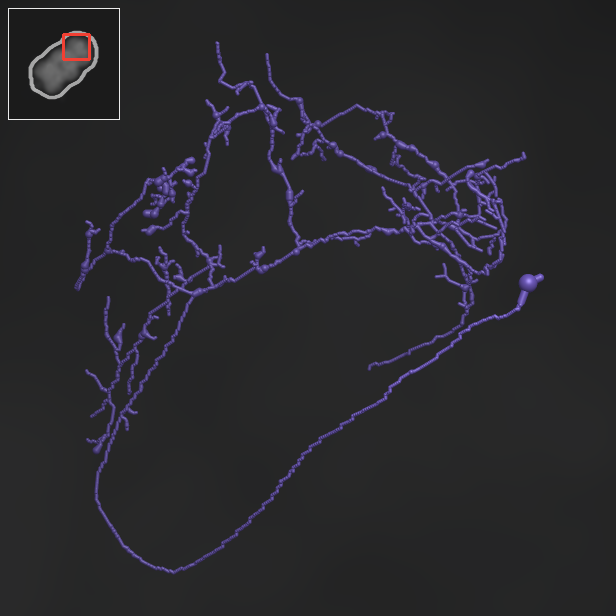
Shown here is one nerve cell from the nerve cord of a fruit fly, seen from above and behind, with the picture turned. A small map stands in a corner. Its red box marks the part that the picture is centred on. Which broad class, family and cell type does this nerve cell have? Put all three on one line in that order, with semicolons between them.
nerve-cord intrinsic neuron; hemilineage 12B; IN12B062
